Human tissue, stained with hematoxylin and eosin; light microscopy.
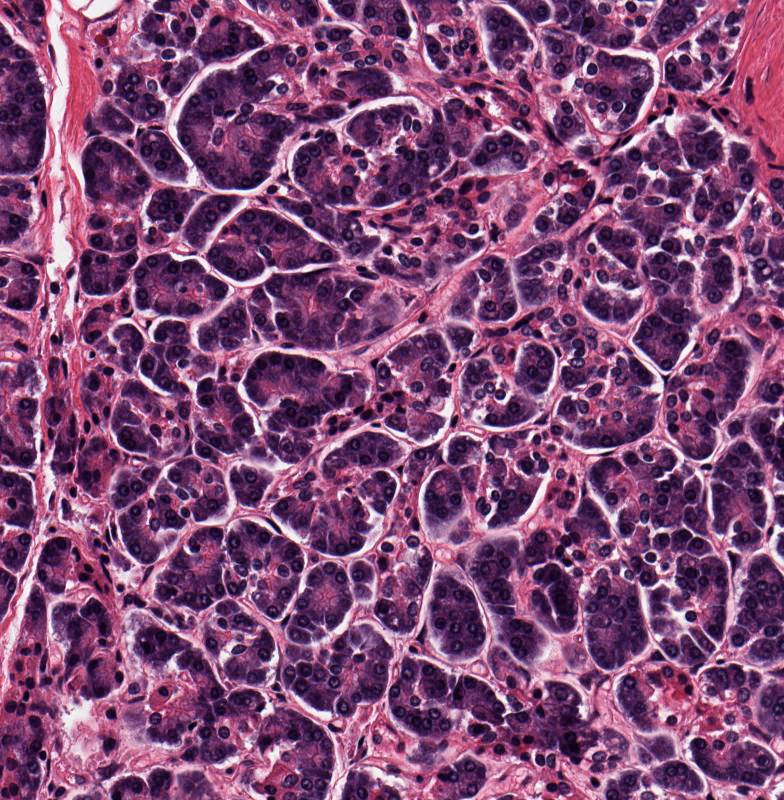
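Pancreas: acinar cells with deeply purple, basophilic cytoplasm. Their nuclei are small, round and dark, placed toward the cell base. Thin, delicate strands of pink fibrous stroma separate the acini. Near the left edge, a band of denser pink connective tissue runs vertically.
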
